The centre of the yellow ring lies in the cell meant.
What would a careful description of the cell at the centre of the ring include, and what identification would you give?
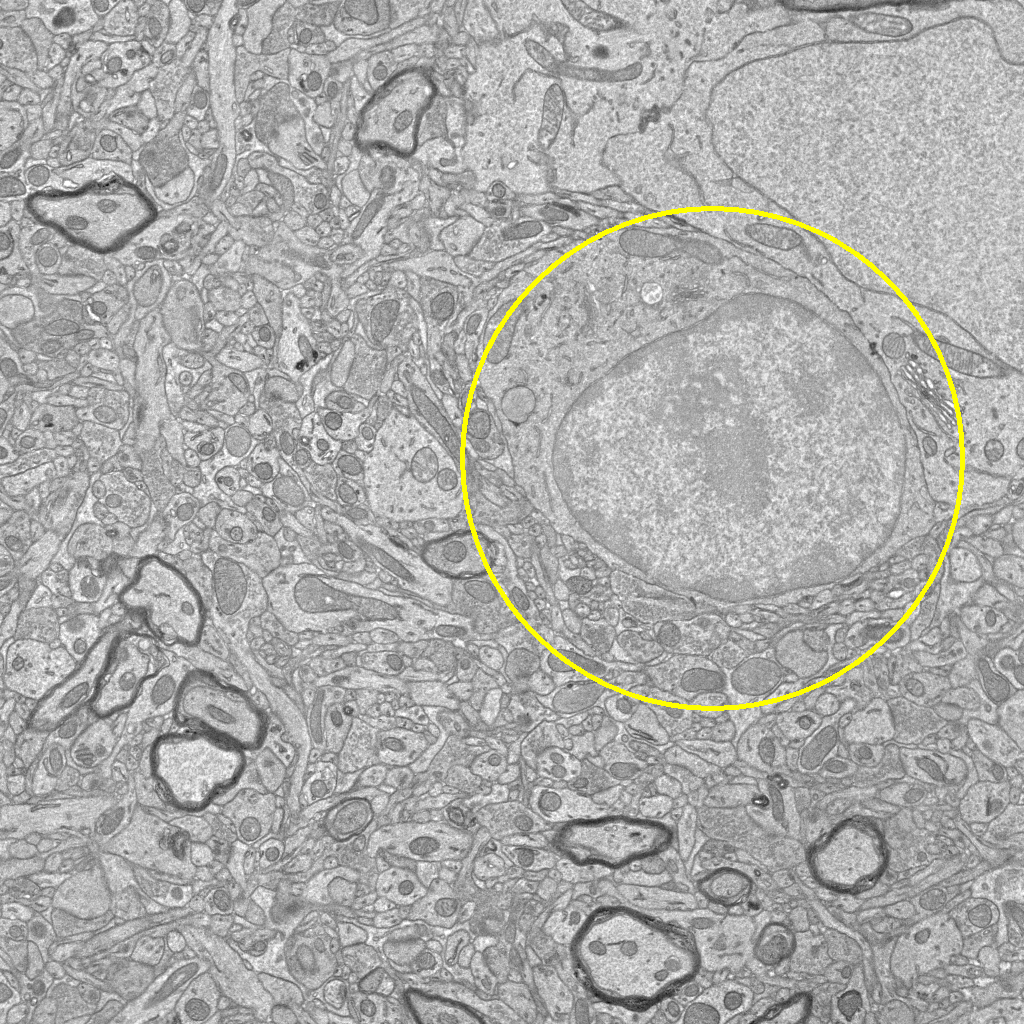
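Nuclear envelope smooth, no deep folds. Cytoplasmic rim wider on the upper-left side than along the lower side. No long parallel stacks of rough endoplasmic reticulum. Lower side bordered by crowded small neuropil profiles. Oligodendrocyte.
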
